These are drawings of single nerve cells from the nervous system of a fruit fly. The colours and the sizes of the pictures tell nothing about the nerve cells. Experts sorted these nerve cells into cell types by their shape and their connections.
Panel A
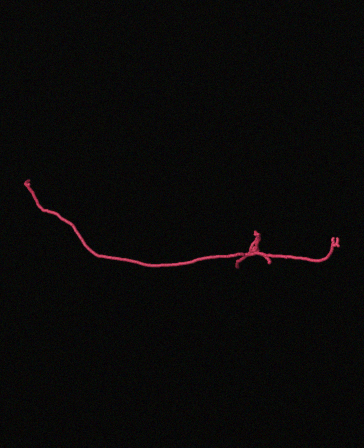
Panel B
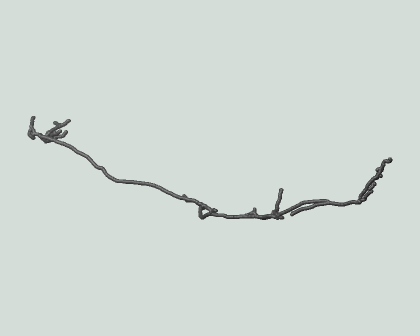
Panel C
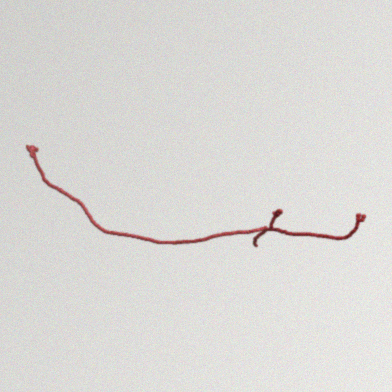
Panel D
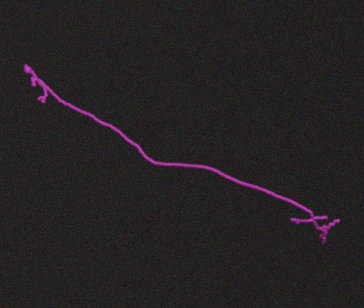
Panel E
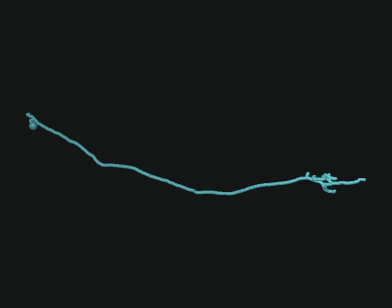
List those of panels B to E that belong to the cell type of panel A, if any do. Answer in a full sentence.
Panel C is of the same cell type.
